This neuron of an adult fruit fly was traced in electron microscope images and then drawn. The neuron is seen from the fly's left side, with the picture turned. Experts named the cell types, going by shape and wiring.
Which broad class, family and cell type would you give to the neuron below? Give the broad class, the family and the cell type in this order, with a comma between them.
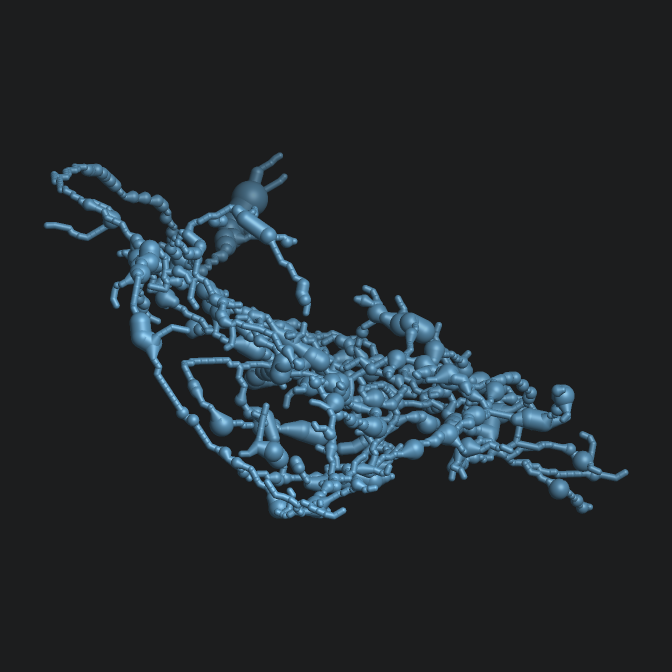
central-brain intrinsic neuron, hemilineage MD_SA1, GNG377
